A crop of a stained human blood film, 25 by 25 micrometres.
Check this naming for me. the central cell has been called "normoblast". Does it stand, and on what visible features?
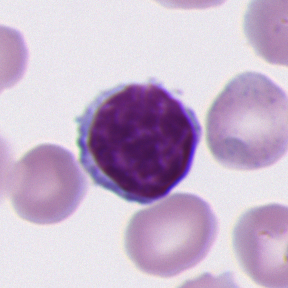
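The cytoplasm is pale blue and forms a narrow rim around the nucleus.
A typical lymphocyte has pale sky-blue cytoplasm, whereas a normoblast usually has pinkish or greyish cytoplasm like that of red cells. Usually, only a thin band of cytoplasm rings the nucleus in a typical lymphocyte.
The cell is therefore a typical lymphocyte, not a normoblast. The rim of cytoplasm is wider on the left side than on the right. No granules are present in the cytoplasm.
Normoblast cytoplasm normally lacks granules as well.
This feature therefore fits either name and does not separate them. The chromatin is dark purple and coarsely clumped, and no nucleoli can be seen in the nucleus. The cell outline is slightly ragged, with small fine projections.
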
